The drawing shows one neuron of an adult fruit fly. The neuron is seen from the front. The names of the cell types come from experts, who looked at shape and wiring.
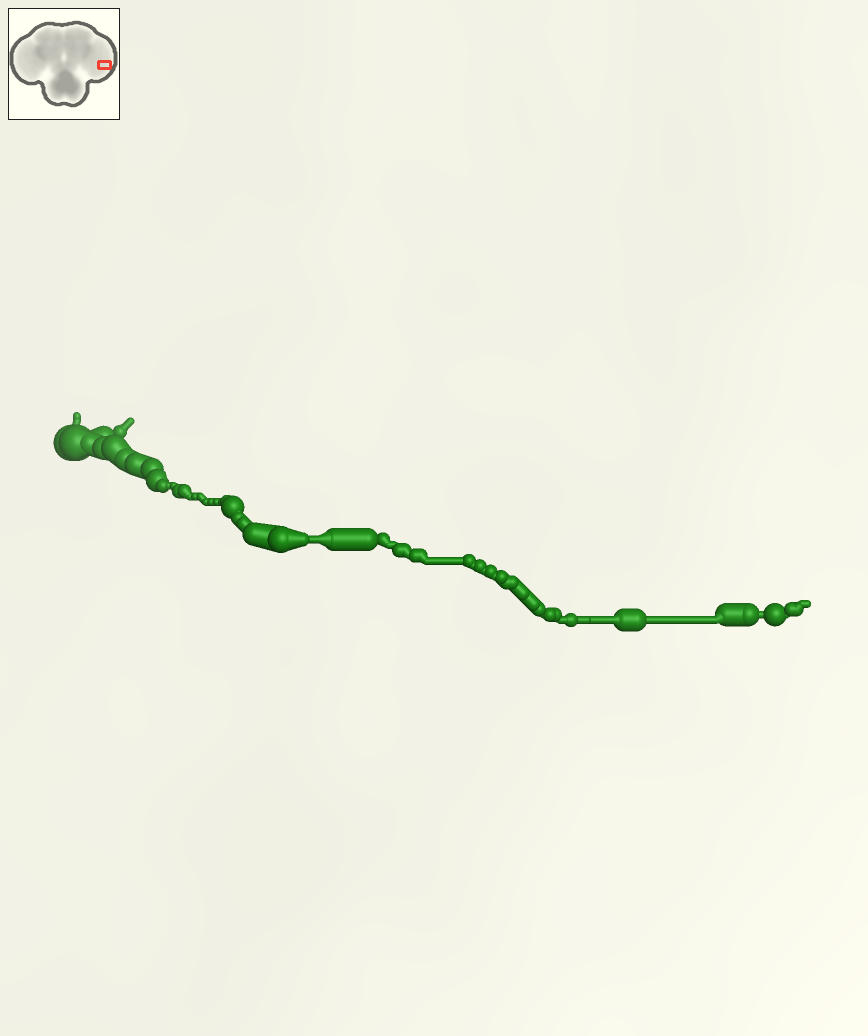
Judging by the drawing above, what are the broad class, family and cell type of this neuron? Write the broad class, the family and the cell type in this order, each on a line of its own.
photoreceptor or other optic-lobe sensory neuron
class visual
R7y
